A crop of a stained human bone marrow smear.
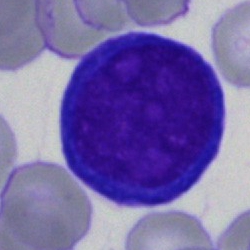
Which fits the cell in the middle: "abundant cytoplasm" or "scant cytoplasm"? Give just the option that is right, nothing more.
Scant cytoplasm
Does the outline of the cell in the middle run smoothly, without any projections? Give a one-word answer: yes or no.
Yes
